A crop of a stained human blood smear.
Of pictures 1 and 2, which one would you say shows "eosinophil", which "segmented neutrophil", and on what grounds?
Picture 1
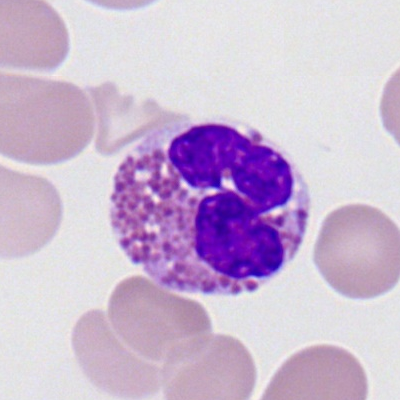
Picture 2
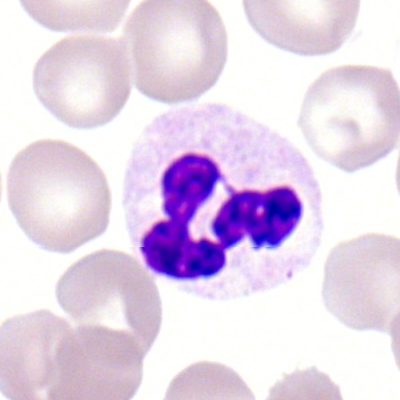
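Picture 1 shows an eosinophil, and picture 2 a segmented neutrophil. The clearest difference is in the granules: the eosinophil's cytoplasm is packed with coarse round granules, while the segmented neutrophil's holds only fine, faint ones rather than large coloured granules.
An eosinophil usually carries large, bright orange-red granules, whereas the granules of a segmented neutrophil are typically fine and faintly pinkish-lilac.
The segmented neutrophil's cytoplasm is abundant and pale pinkish-lilac, and it contains no vacuoles. Several features are shared: the outline is nearly round in the eosinophil and roughly round and smooth in the segmented neutrophil, the chromatin is dense and dark purple in both, coarsely clumped in the neutrophil, and neither nucleus shows nucleoli.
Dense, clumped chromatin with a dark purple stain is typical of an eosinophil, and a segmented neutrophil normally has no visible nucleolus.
A red cell with a spiky edge lies against the upper left of the eosinophil.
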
